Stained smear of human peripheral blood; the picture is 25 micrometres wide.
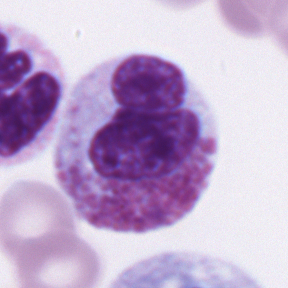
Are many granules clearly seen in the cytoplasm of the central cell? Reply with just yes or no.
Yes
